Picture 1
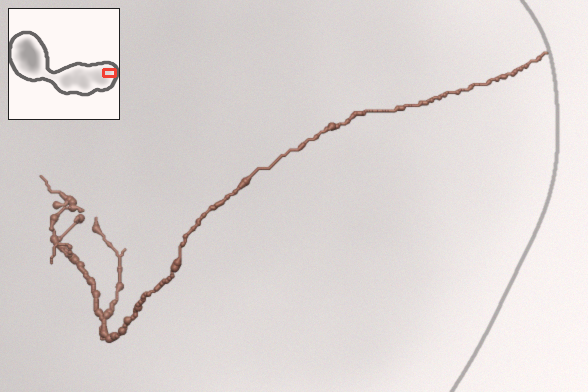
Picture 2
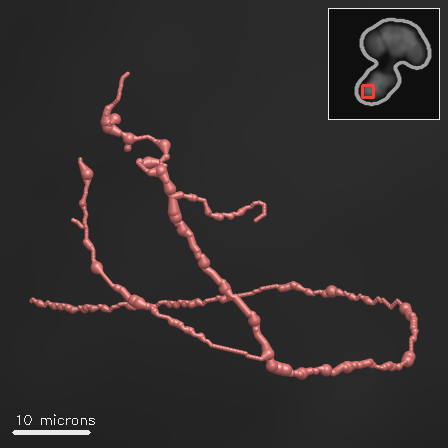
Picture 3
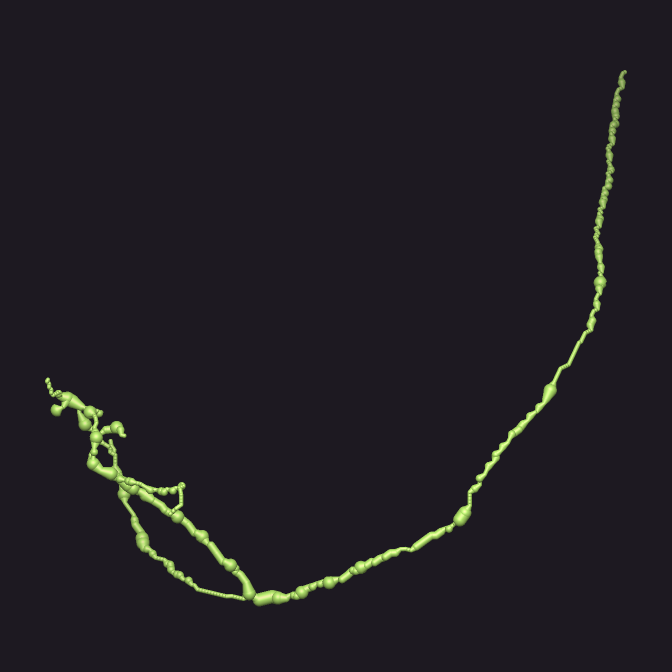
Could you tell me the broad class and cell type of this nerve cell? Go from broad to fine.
sensory neuron entering the nerve cord; SNxx04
